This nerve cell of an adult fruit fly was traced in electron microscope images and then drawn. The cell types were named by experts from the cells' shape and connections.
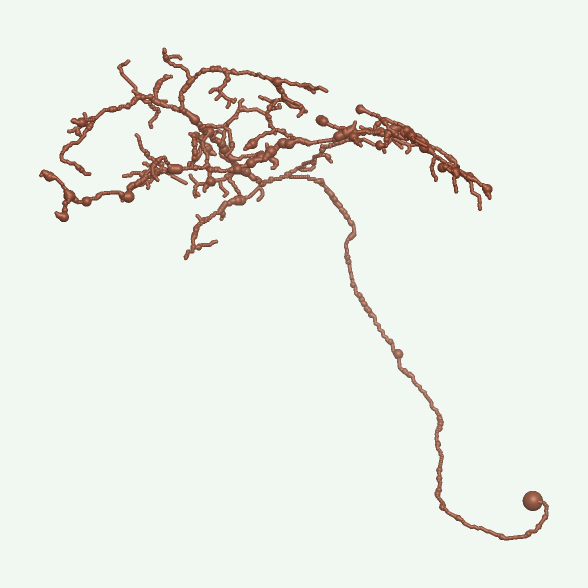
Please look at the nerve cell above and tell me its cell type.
LHAV3n1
